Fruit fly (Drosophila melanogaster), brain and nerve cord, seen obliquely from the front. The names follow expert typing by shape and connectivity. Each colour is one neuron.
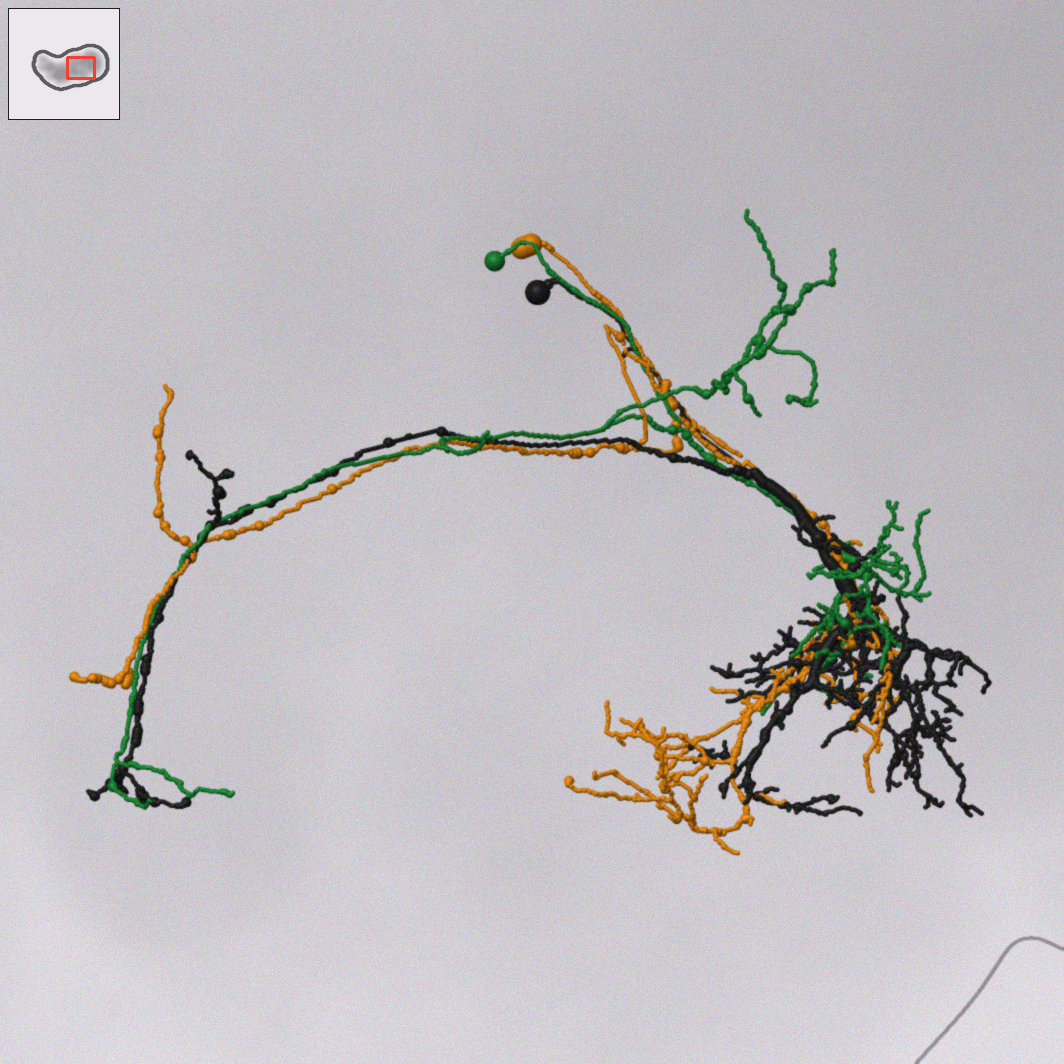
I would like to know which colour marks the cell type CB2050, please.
orange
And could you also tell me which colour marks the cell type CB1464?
green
